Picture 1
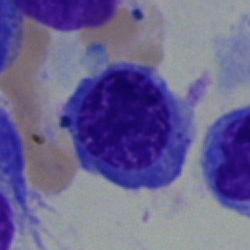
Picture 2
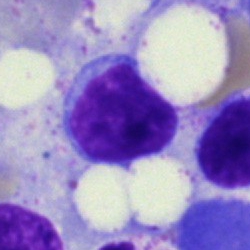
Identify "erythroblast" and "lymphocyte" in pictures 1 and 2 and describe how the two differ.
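The first picture shows an erythroblast, and the second shows a lymphocyte. Start with the cytoplasm: in the erythroblast it is deep blue, while in the lymphocyte it is pale blue.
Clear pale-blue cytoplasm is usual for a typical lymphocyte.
In the lymphocyte that pale blue forms only a thin rim around the nucleus, widest on the upper left side.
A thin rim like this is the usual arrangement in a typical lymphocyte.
The lymphocyte's chromatin is deep purple and dense, with darker clumps.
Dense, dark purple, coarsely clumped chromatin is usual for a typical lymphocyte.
The erythroblast has a roughly round outline, with pale red cells lying against its upper left side. Neither cell shows granules in its cytoplasm, and the lymphocyte holds no vacuoles.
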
